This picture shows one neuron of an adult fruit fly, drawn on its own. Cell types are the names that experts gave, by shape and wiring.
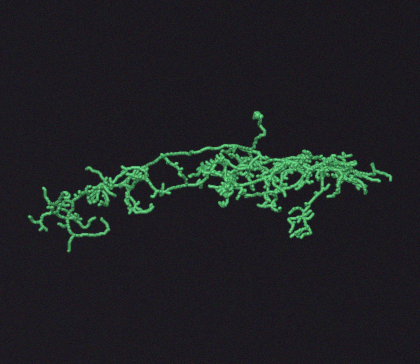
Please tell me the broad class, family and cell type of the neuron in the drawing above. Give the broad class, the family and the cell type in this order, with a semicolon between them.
central-brain intrinsic neuron; hemilineage DM6_posterior; IB093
